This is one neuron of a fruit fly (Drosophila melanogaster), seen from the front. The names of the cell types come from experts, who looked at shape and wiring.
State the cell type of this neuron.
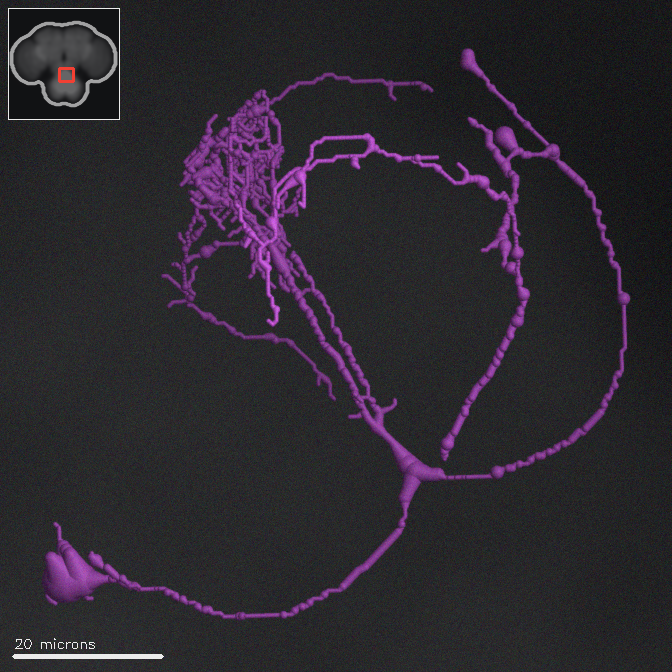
ANXXX202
